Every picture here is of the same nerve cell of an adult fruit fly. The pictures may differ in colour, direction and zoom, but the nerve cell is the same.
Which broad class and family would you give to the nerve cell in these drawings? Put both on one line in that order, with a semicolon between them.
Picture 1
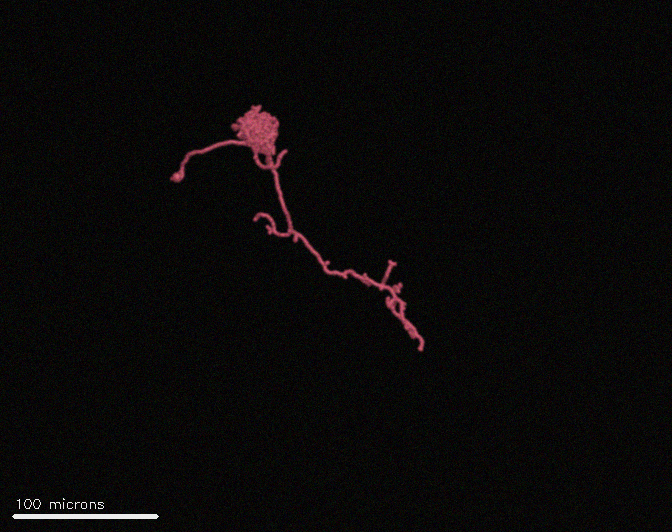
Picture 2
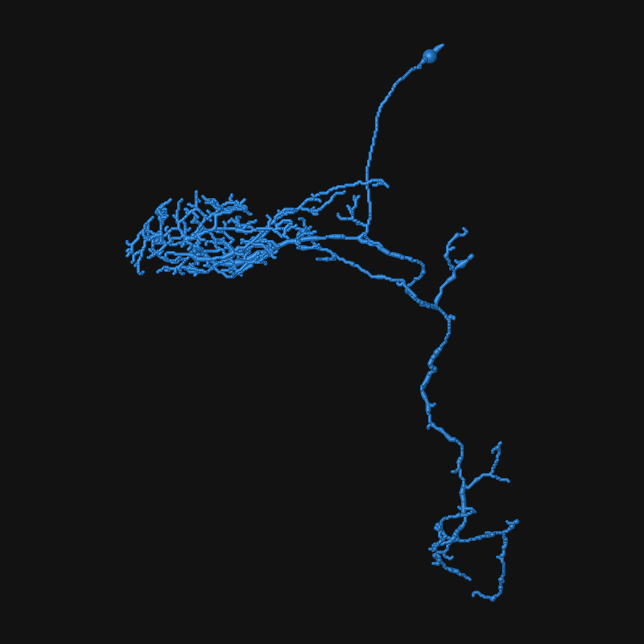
central-brain intrinsic neuron; hemilineage CREa2_ventral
